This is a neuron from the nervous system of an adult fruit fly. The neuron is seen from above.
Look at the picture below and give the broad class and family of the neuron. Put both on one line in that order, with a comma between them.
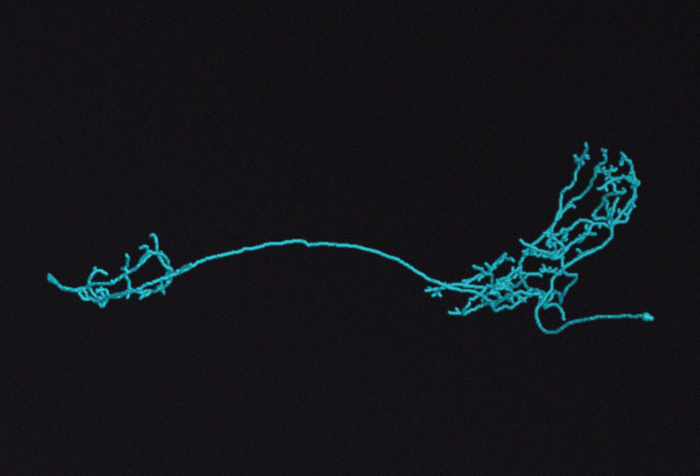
central-brain intrinsic neuron, hemilineage VPNp&v1_posterior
